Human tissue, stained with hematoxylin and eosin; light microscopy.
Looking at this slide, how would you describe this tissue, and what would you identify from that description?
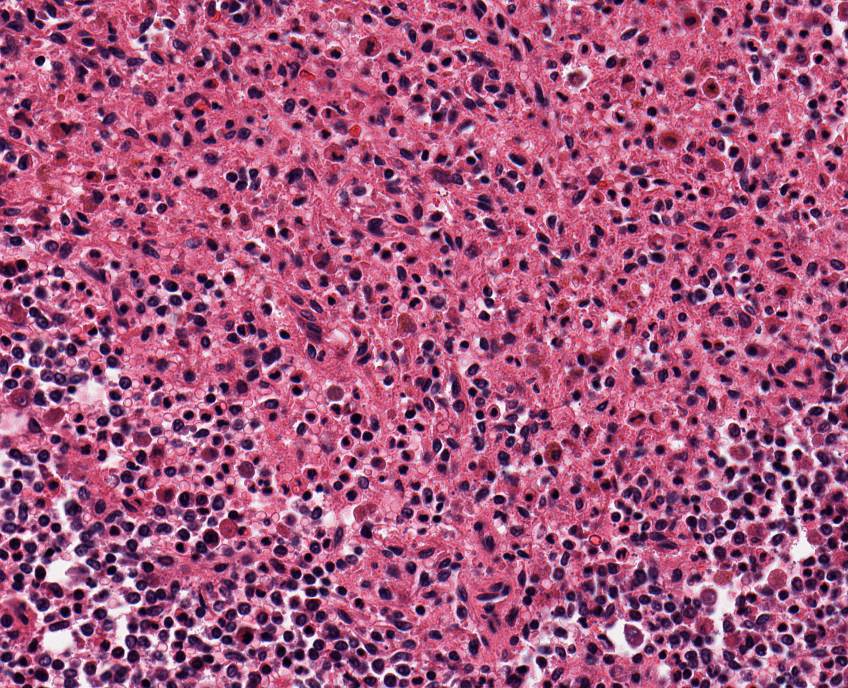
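The whole field is a diffuse sheet of cells, without glands, tubules or epithelium. In the lower part the cells are densely packed, with small, round, dark-staining nuclei and very little cytoplasm. Larger cells with granular orange-brown cytoplasm are scattered throughout the field. Fat cells are absent from the entire field. The tissue is spleen.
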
